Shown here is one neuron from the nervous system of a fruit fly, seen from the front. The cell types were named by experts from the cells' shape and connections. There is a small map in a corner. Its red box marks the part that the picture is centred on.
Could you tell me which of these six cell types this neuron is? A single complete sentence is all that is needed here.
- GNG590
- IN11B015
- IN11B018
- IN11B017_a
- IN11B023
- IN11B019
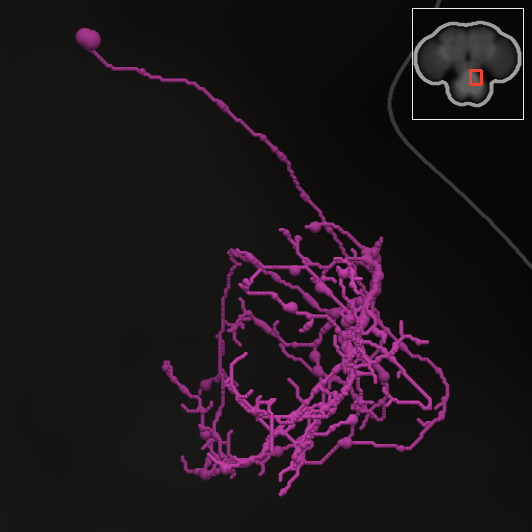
The neuron is categorized under cell type IN11B019.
